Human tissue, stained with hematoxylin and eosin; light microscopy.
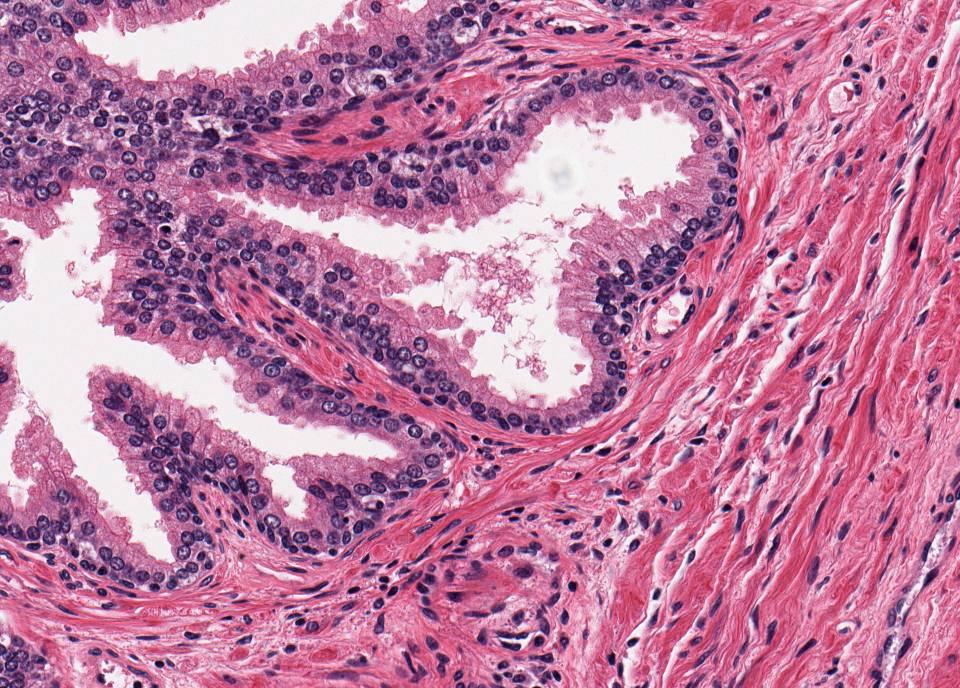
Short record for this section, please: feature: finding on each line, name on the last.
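Lumen: branching, with papillary infoldings of epithelium projecting in, each with thin stromal core
Luminal cells: tall columnar, pale finely granular pink cytoplasm toward lumen
Lining nuclei: round, dark, mostly in basal half
Basal layer: row of flattened, darker nuclei at stromal junction beneath columnar cells
Name: prostate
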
